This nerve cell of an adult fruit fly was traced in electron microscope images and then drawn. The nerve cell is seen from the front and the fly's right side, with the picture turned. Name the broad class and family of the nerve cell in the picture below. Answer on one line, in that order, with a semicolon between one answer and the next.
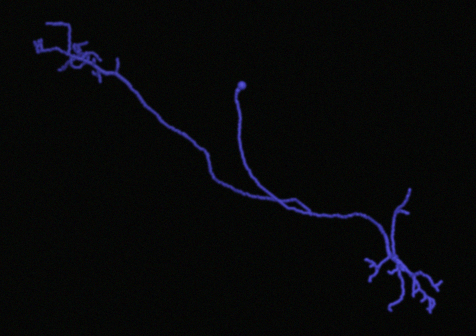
nerve-cord intrinsic neuron; hemilineage 11A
